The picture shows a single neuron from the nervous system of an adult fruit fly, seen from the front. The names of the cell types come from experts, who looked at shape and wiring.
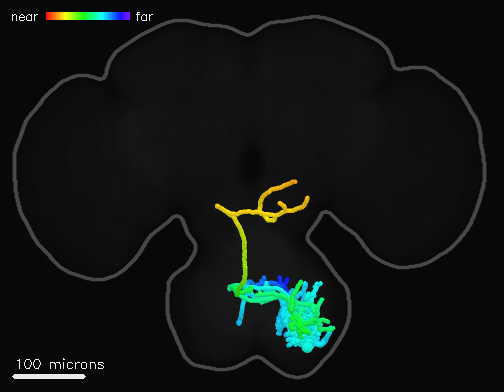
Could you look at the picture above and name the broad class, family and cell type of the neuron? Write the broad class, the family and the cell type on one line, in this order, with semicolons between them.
ascending neuron; hemilineage 07B; AN07B005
